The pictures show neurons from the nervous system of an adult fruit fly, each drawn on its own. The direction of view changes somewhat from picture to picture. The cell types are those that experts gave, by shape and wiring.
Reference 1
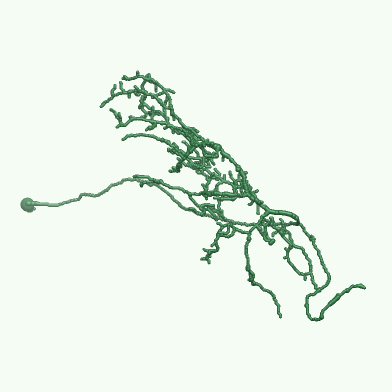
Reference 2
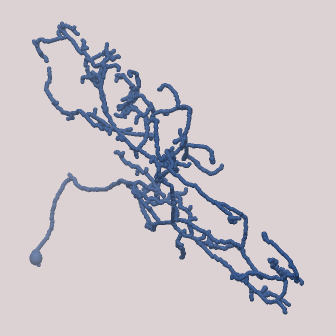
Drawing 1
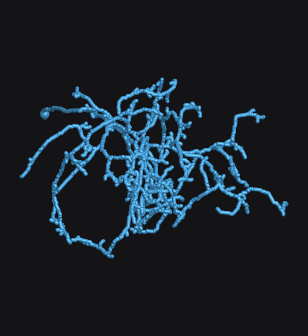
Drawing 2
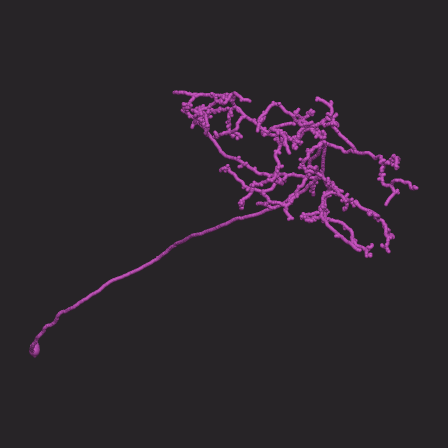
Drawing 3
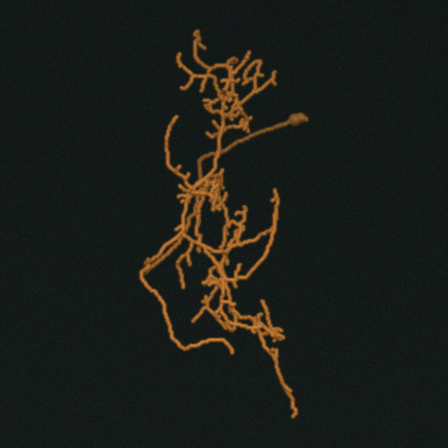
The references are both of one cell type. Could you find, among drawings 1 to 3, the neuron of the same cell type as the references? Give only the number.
2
